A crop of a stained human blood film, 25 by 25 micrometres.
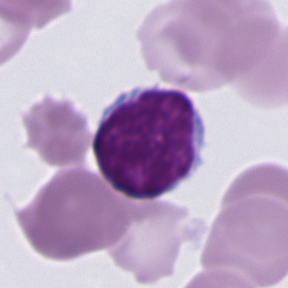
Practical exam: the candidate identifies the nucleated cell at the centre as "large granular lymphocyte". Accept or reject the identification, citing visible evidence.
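Does not fit large granular lymphocyte; this is a typical lymphocyte. Cytoplasm: thin pale blue rim around the nucleus, no granules seen.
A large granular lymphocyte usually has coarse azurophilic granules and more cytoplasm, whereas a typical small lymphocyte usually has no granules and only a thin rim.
Both findings therefore count against large granular lymphocyte and for typical lymphocyte. Chromatin: dark purple, coarsely clumped.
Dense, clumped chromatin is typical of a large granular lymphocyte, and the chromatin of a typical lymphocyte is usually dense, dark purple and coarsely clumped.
Chromatin fits both names; not decisive. Nucleus round, not lobed, about 10 by 8 micrometres, in a roughly round cell.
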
